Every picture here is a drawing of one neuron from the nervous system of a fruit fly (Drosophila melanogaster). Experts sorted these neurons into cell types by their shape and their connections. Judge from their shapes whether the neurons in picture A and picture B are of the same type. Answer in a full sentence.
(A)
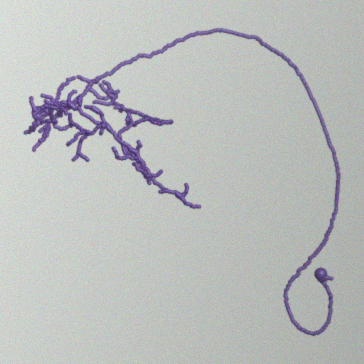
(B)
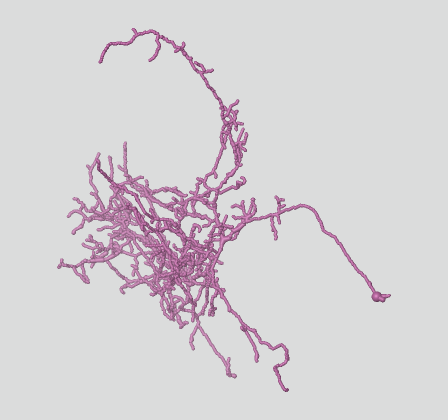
They are of different cell types.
